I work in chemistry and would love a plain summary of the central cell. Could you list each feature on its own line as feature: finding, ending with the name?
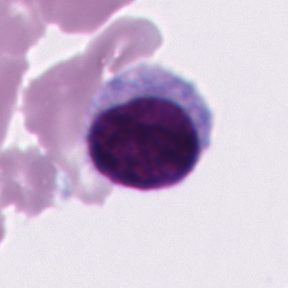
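Chromatin: dark purple, dense
Nucleoli: none visible
Cytoplasm: wider band above nucleus than below
Vacuoles: none visible in cytoplasm
Name: hairy cell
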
